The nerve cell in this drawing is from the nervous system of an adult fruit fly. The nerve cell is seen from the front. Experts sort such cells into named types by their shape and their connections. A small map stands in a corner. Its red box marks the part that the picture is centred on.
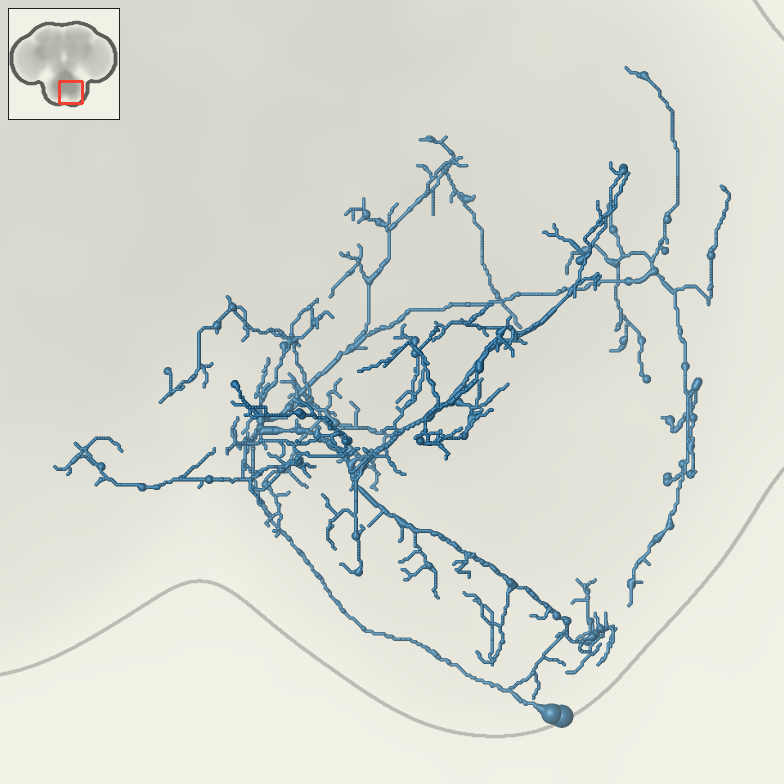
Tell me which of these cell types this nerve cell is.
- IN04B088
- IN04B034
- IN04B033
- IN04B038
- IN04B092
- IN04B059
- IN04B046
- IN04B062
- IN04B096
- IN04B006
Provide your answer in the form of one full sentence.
The cell type held by this nerve cell is IN04B046.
